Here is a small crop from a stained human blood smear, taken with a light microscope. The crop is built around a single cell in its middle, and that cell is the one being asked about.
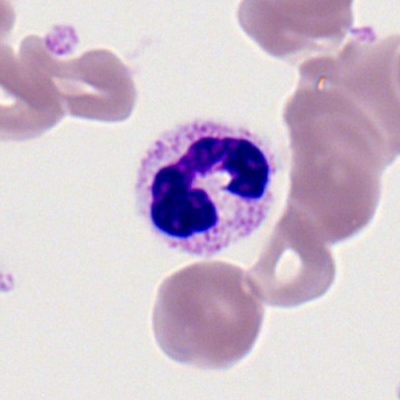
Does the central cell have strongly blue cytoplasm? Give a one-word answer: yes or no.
No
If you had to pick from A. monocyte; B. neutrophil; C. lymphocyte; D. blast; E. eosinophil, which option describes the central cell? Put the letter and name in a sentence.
Option B is the correct option, with the middle cell being a neutrophil.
